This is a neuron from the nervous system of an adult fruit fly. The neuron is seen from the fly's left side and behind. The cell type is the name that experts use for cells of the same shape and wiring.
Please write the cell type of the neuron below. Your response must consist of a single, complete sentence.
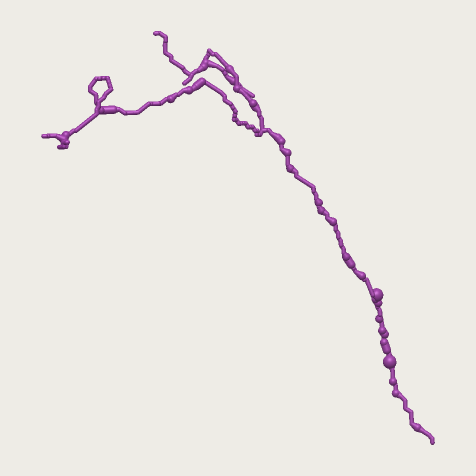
In the scheme of cell types, this neuron is LB3b.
